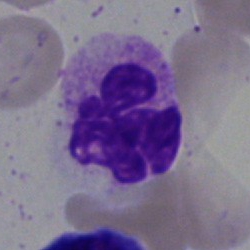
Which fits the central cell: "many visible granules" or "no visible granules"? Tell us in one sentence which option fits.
The cytoplasm of this cell holds many visible granules.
